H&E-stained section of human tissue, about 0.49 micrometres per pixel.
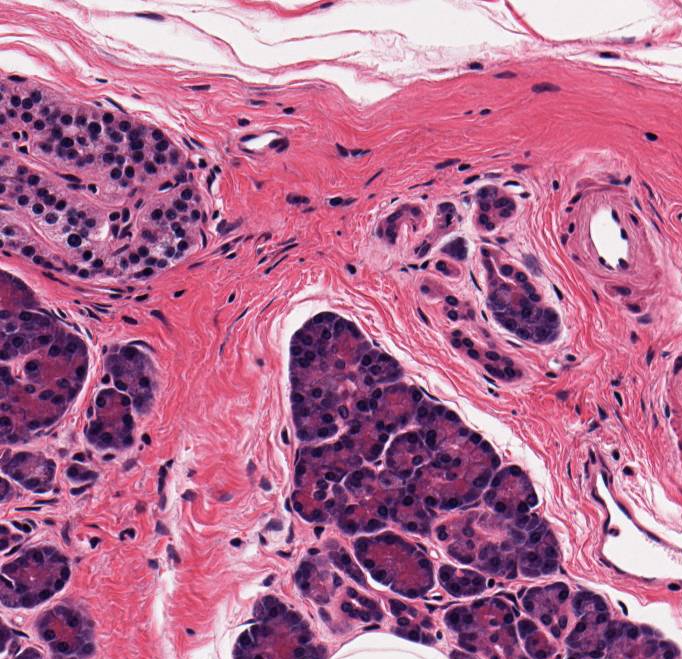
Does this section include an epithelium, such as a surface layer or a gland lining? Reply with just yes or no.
Yes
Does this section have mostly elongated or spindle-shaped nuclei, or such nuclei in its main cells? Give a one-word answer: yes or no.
No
